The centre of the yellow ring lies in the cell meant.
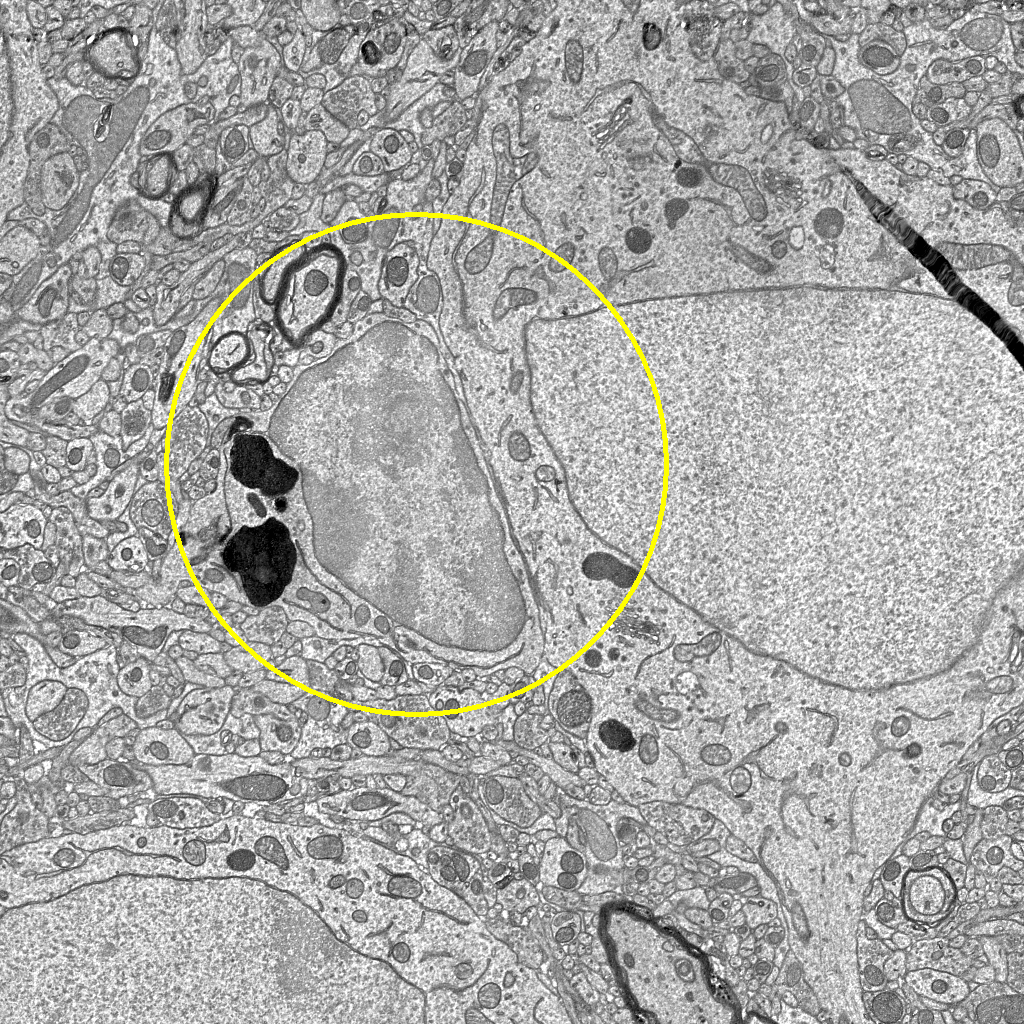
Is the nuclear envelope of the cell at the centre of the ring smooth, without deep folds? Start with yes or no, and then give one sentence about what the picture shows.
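Yes. The nuclear outline is smooth, without deep infoldings.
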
